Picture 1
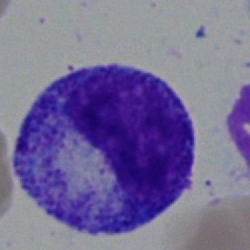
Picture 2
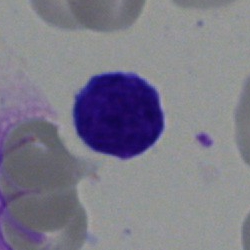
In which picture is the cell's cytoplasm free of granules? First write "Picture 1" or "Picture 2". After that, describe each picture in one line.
Picture 2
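In picture 1: Dark purple granules are scattered through the cytoplasm.
In picture 2: No granules are seen in the cell.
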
